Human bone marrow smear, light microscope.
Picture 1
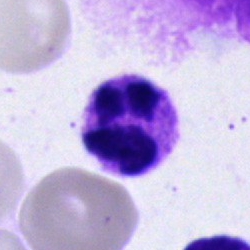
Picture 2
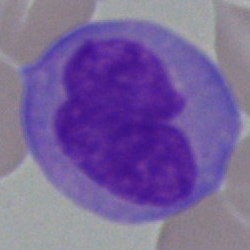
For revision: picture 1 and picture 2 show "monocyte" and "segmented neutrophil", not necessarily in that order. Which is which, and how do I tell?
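You've got the segmented neutrophil in picture 1 and the monocyte in picture 2. The clearest difference is the nucleus in picture 2: it's folded, with a notch cut into its right side.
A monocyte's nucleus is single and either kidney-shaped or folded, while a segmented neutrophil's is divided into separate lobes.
In picture 1 the chromatin is dark purple and densely clumped.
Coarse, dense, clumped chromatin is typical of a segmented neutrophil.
The chromatin in picture 2 is dark purple too, but blotchy, with small paler patches. Neither nucleus has visible nucleoli. Picture 1 shows no vacuoles in its cytoplasm.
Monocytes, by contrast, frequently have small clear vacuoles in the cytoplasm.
In picture 2 the cytoplasm is pale lilac-blue, and its rim is widest on the right side of the nucleus. Both cells are round; the outline in picture 2 is also smooth, and in picture 1 nearby red cells lie close without touching it.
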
